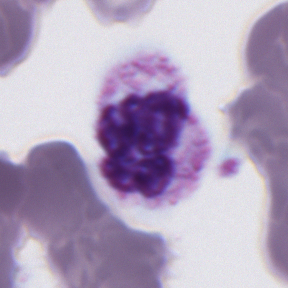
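Segmented neutrophil, the nucleated cell in the middle of this blood smear. Its nucleus sits toward the lower left, leaving the widest band of pale pink cytoplasm above and to the right. Small pink-violet granules are scattered through that cytoplasm, and you won't find any vacuoles.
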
